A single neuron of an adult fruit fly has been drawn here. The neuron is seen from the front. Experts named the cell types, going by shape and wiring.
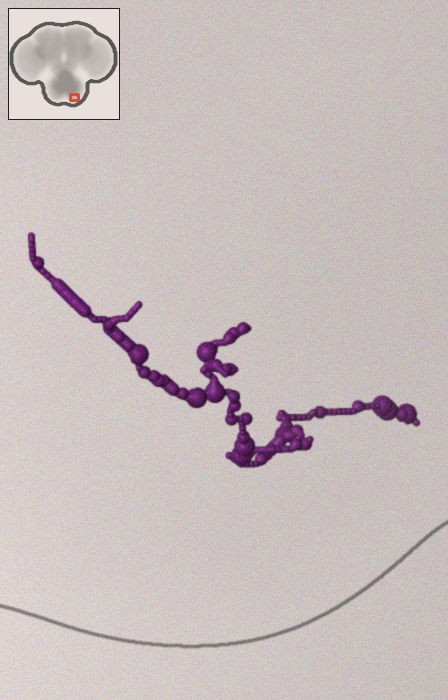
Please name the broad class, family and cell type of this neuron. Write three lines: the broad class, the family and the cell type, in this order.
sensory neuron entering the nerve cord
class mechanosensory tactile
SNta20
